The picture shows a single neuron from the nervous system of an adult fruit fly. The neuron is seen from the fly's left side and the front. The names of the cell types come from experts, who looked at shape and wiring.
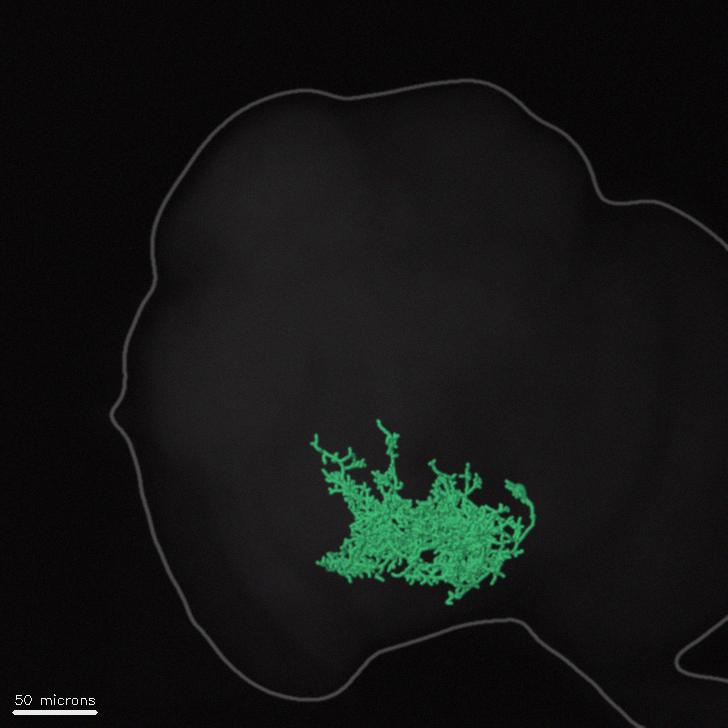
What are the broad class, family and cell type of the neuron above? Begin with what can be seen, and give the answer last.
By the scale bar it is about 140 microns wide in this view. In this view it is about as wide as it is tall. Its broad class is central-brain intrinsic neuron. The family is hemilineage LB0. The cell type is GNG005.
